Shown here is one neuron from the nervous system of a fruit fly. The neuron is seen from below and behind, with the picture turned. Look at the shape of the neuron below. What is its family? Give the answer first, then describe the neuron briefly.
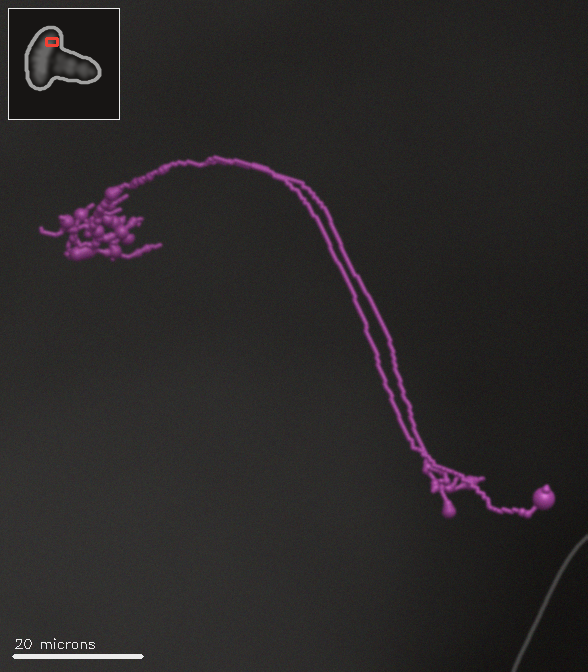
The family is T. Its broad class is optic-lobe intrinsic neuron. The cell body can be seen at the lower right of the picture. From left to right in the picture it spans about 80 microns.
